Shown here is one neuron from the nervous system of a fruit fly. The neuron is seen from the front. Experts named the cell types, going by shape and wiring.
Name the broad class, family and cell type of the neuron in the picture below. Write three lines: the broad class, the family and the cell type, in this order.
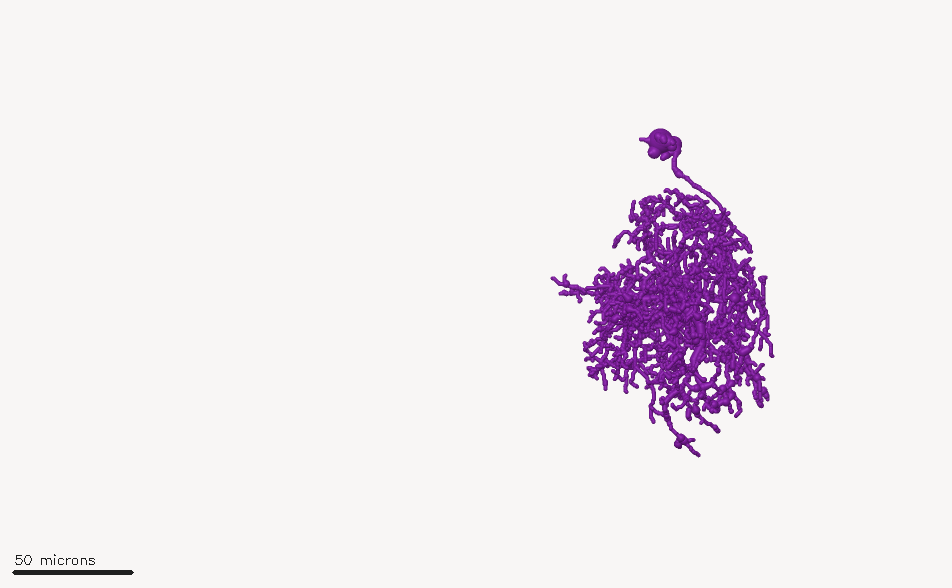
nerve-cord intrinsic neuron
hemilineage 19A
IN19A005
